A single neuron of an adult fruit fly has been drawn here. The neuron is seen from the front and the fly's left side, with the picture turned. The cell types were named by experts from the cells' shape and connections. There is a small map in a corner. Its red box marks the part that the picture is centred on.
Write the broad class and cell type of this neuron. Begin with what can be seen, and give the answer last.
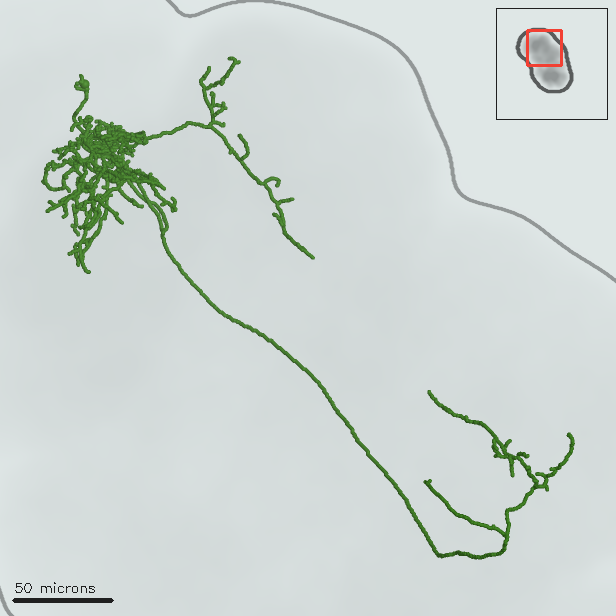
The cell body is at the upper left of the picture. From left to right in the picture it spans about 250 microns. Dozens of branch ends can be seen. Its broad class is central-brain intrinsic neuron. Its cell type is AVLP219_c.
